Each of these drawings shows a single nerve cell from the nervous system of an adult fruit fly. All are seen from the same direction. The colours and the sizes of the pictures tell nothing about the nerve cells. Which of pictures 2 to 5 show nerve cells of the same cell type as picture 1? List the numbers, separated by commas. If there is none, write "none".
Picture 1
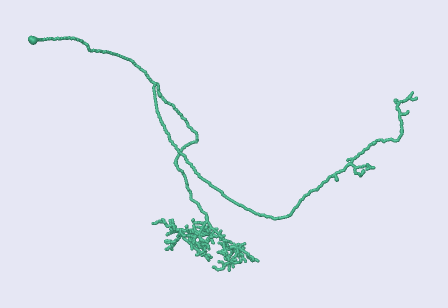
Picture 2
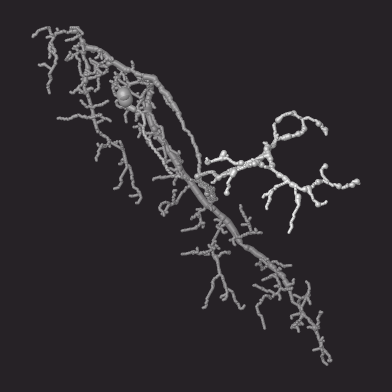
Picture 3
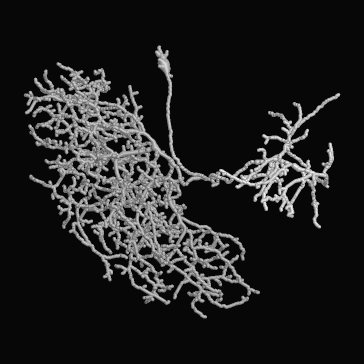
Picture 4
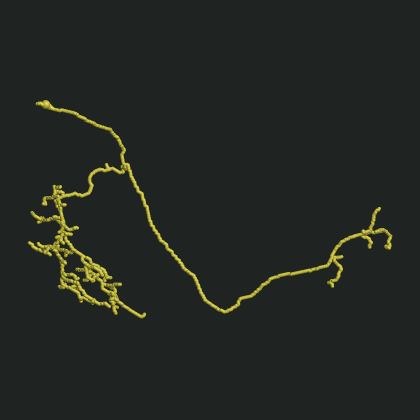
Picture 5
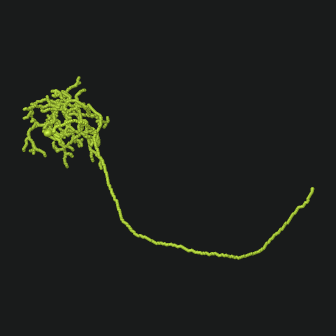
4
